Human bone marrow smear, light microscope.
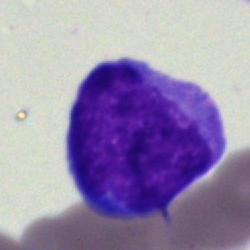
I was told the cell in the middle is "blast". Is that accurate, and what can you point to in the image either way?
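Outline broadly rounded and somewhat irregular, with a small pointed tip projecting from the bottom edge. Nucleus fills most of the cell. Chromatin finely stippled, with patchy darker areas. Cytoplasm blue and paler than the nucleus, forming only a narrow rim, widest at upper right.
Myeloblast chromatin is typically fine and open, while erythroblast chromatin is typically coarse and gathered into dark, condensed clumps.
The finely stippled chromatin therefore speaks for blast and against erythroblast.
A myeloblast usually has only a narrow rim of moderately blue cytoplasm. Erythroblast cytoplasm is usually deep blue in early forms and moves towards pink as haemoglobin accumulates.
The narrow rim supports blast, but blue cytoplasm on its own would fit either. This cell is a blast.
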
